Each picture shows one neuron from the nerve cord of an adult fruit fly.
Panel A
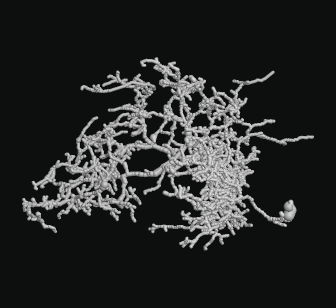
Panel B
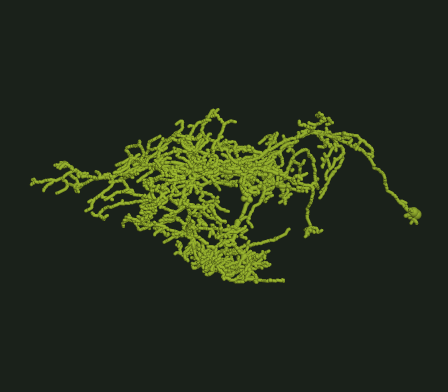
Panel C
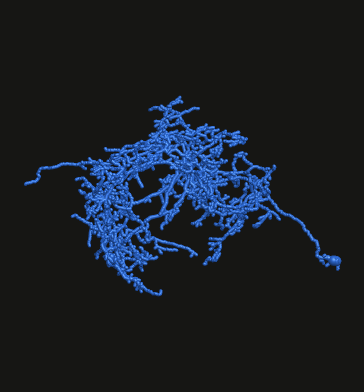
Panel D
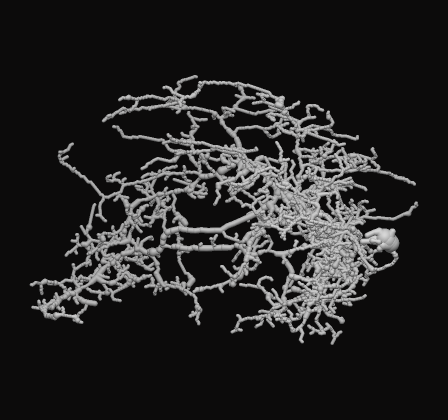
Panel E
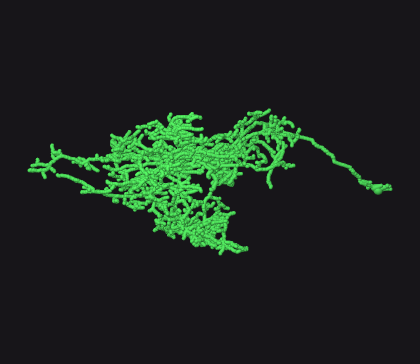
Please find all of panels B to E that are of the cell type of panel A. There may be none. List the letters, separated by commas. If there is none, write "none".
B, C, D, E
